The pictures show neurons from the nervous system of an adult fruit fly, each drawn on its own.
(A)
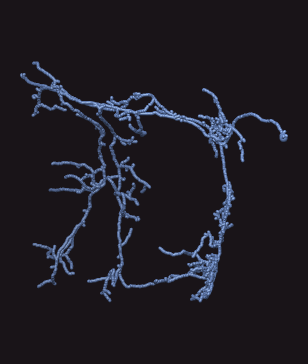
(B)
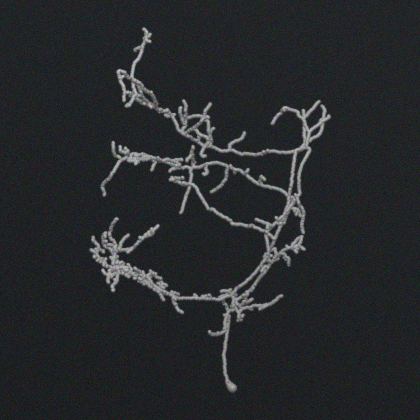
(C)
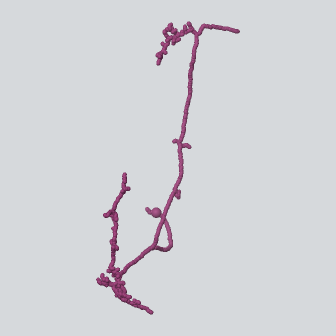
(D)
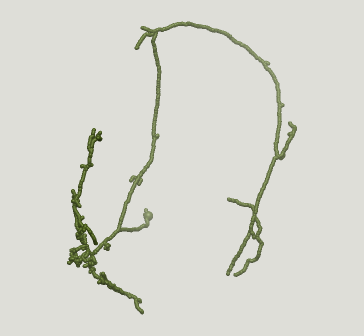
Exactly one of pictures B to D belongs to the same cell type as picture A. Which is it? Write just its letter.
B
